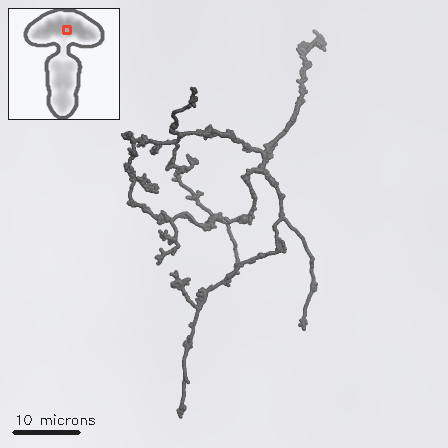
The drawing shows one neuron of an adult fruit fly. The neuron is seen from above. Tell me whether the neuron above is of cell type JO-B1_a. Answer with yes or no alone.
no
